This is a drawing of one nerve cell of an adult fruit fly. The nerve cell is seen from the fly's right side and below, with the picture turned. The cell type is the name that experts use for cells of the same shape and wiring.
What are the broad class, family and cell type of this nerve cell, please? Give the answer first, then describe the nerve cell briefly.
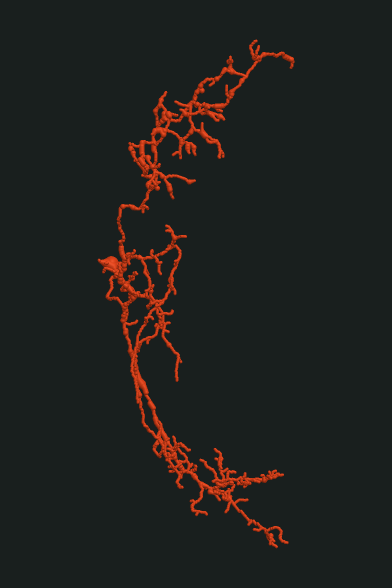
Its broad class is central-brain intrinsic neuron. The family is hemilineage VLPd&p1_posterior. The cell type is PLP122_a. The picture shows dozens of branch ends. As drawn here it is more than twice as tall as it is wide.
